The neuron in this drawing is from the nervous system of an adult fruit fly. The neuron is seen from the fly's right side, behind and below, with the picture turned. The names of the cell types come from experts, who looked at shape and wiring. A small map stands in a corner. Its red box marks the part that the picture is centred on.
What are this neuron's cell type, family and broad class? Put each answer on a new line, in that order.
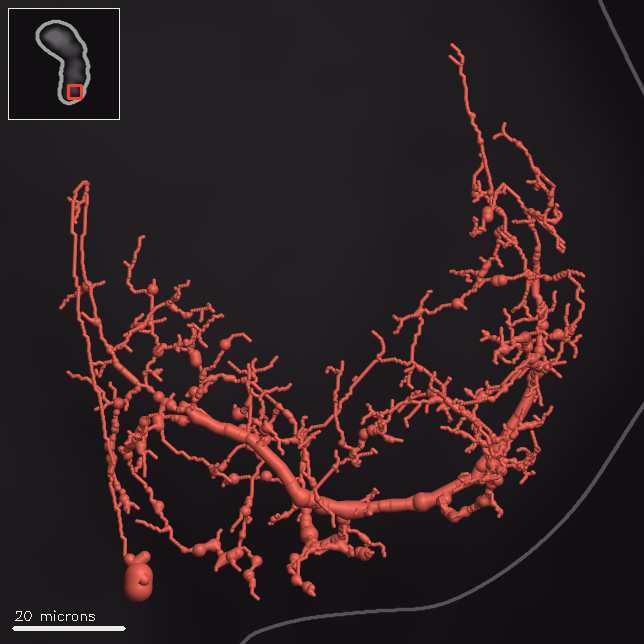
IN03A053
hemilineage 03A
nerve-cord intrinsic neuron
